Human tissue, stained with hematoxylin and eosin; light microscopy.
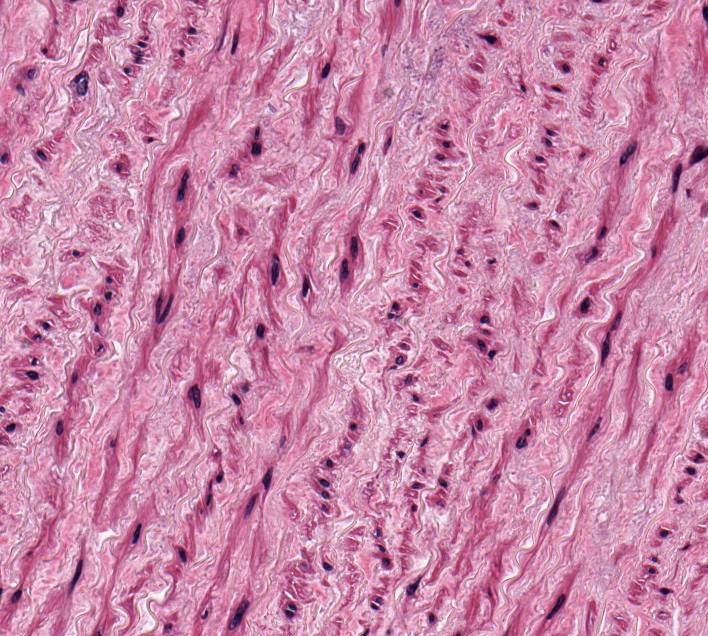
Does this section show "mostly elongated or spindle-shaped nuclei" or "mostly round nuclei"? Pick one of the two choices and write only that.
Mostly elongated or spindle-shaped nuclei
